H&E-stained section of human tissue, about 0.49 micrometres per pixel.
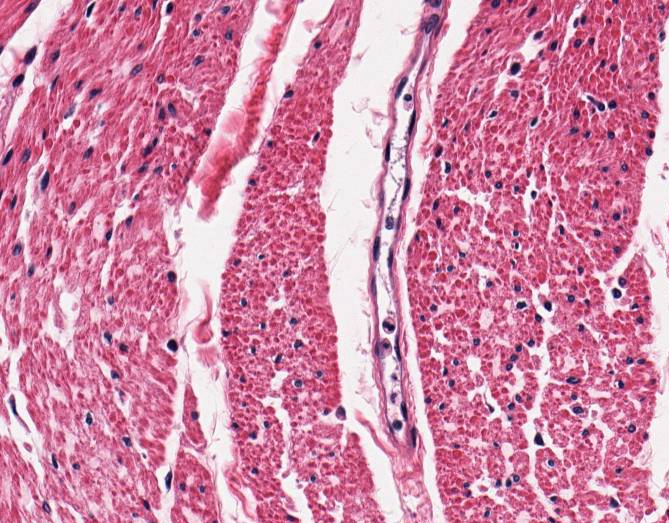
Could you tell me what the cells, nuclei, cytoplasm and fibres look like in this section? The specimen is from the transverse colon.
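So, the field is filled by bundles of pink muscle fibres, with pale clefts between them running from top to bottom. In the right half, most fibres are cut across, showing as small rounded pink profiles. The muscle nuclei there are small, dark and round, scattered singly through the bundles. And vertically through the centre runs a narrow thin-walled vessel lined by elongated dark nuclei.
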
